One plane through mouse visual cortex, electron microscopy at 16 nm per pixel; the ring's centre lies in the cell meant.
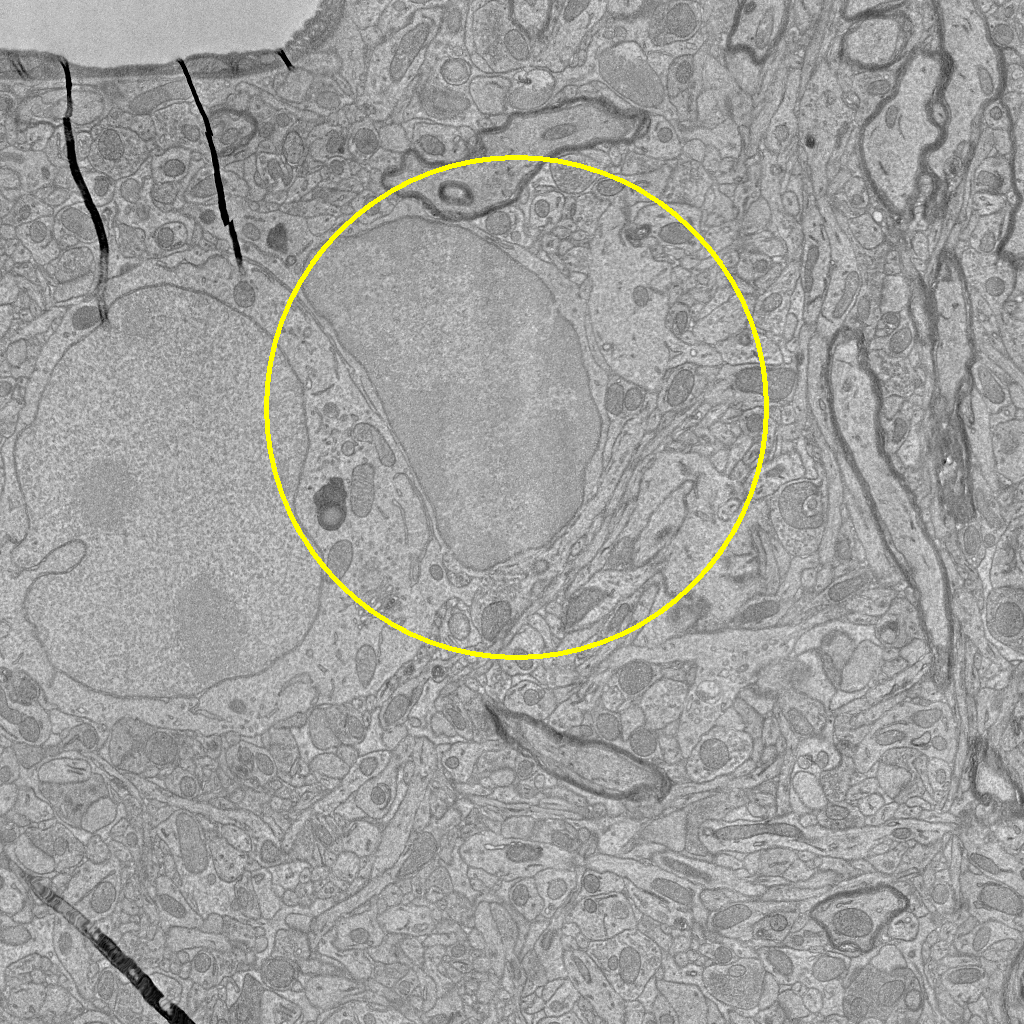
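Microglial cell, mouse visual cortex, electron micrograph. Its nucleus, wholly within the picture, is an elongated oval running from upper left to lower right. The chromatin is fine-grained and fairly even, free of large dark clumps, and no distinct nucleolus can be seen.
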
